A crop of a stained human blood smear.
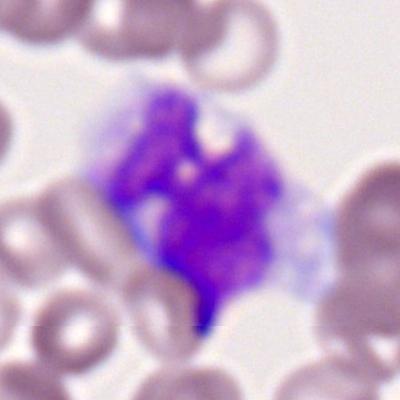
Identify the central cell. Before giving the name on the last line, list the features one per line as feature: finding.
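Nucleus: narrows to a dark point at its lower edge
Nuclear gaps: small and pale, in the upper part
Cytoplasmic rim: wider on the right than on the left
Granules: none distinct in the cytoplasm
Identification: monocyte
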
